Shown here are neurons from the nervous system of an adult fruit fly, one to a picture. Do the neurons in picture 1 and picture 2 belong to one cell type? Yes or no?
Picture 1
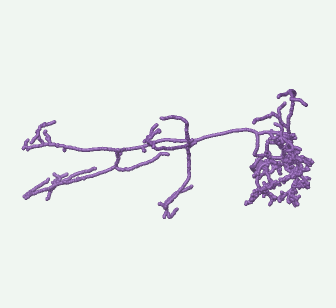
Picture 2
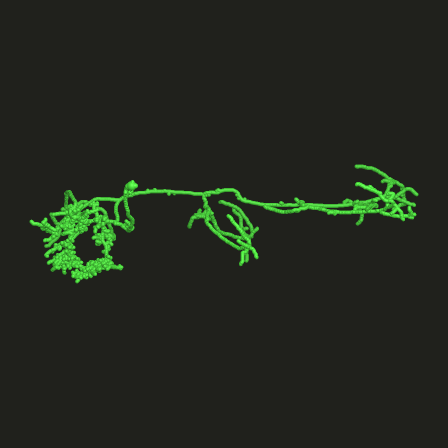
yes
